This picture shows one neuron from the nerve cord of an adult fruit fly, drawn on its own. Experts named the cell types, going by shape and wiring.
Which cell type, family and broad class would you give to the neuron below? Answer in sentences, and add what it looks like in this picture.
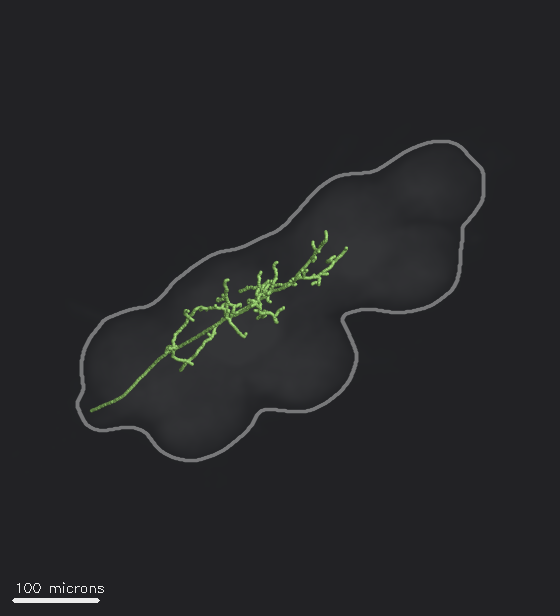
The cell type is DNp63. Its family is hemilineage SMPpm1. This is a descending neuron. The drawing shows no cell body. From left to right in the picture it spans about 300 microns.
